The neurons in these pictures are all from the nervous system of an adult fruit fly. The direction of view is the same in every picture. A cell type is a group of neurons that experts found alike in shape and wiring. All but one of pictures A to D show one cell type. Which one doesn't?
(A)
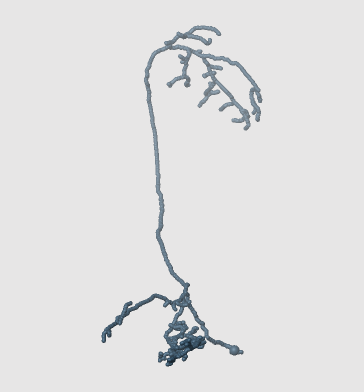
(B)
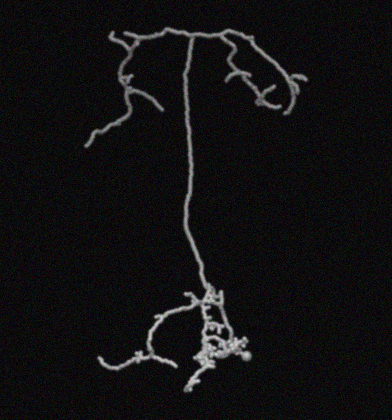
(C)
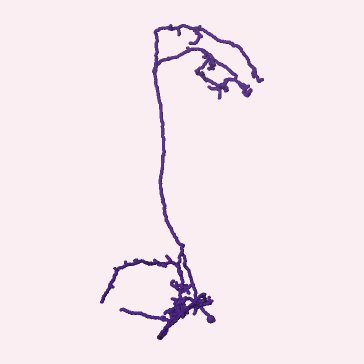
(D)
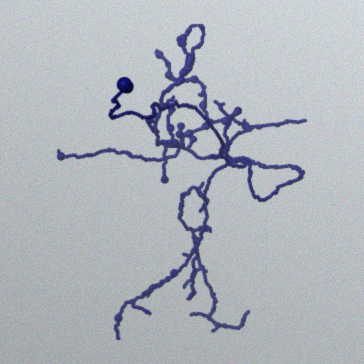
D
